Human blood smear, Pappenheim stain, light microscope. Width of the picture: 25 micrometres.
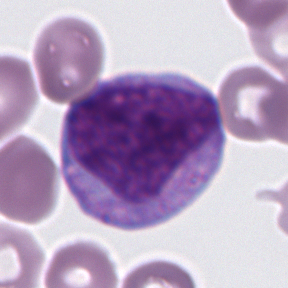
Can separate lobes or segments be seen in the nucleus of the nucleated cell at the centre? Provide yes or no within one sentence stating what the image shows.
No, the nucleus is not split into segments; it is one compact round, oval or kidney-shaped mass.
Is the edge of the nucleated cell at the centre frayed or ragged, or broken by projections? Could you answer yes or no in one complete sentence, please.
No, along its edge the cell is smooth rather than rough.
